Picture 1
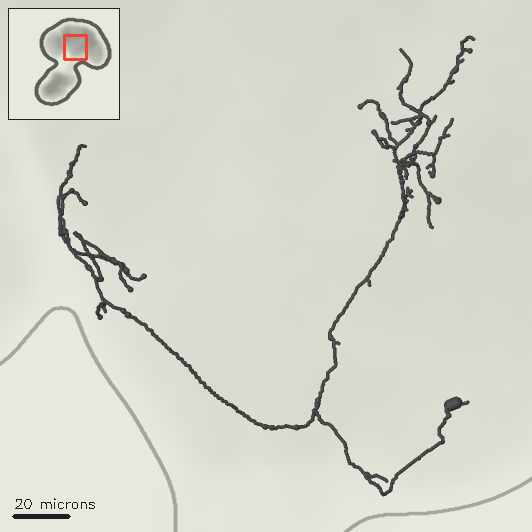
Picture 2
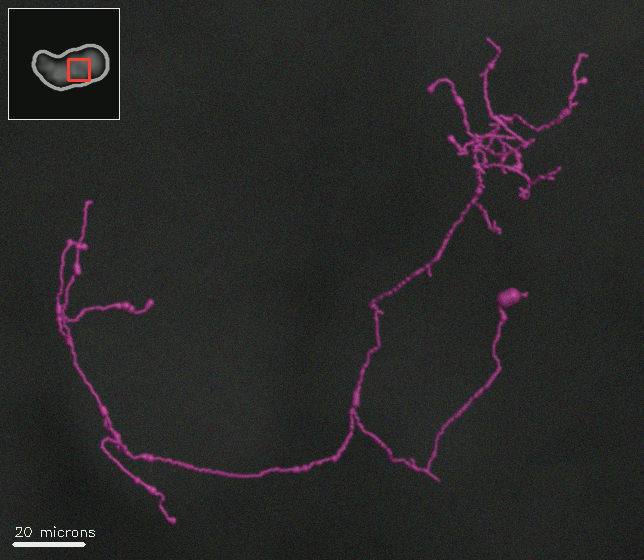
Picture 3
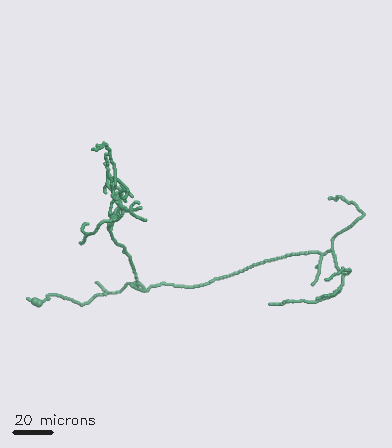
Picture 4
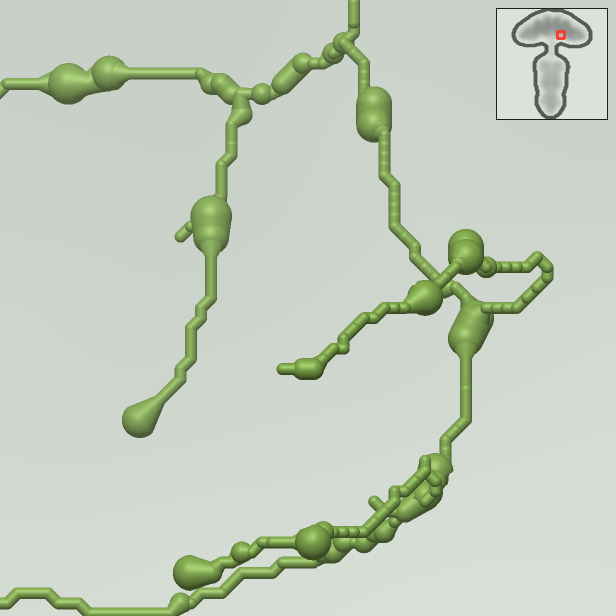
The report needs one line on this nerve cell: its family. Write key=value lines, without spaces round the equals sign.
family=hemilineage LB19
